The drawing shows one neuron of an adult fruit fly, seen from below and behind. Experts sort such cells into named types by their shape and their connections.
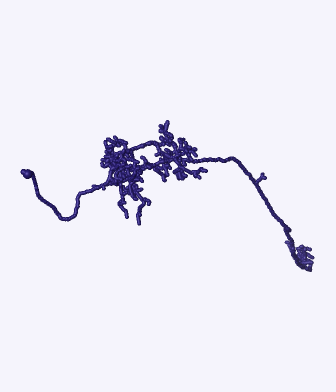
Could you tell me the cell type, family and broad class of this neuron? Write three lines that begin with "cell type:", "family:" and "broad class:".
cell type: TmY10
family: TmY
broad class: optic-lobe intrinsic neuron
